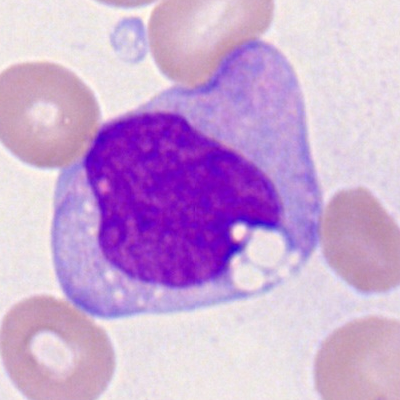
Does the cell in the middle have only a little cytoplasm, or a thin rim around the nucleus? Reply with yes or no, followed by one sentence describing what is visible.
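No. The cytoplasm is abundant and forms a wide rim around the nucleus.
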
